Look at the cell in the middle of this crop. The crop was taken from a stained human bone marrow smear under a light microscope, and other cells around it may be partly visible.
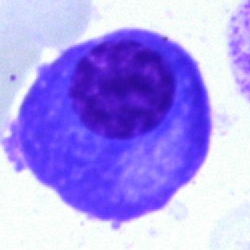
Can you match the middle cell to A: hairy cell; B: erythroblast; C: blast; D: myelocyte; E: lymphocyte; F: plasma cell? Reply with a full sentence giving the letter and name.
Option F is the correct selection, for the cell at the centre is a plasma cell.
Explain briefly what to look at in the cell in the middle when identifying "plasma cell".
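Sure, it's a plasma cell, and the chromatin is where it fits best. Here it's dark purple and coarsely clumped, with lighter patches between the clumps.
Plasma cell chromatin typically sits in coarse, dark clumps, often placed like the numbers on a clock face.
Beyond that, the cytoplasm is abundant, covering more area than the nucleus, and stains deep blue. Its lower half shows a paler, mottled area.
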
